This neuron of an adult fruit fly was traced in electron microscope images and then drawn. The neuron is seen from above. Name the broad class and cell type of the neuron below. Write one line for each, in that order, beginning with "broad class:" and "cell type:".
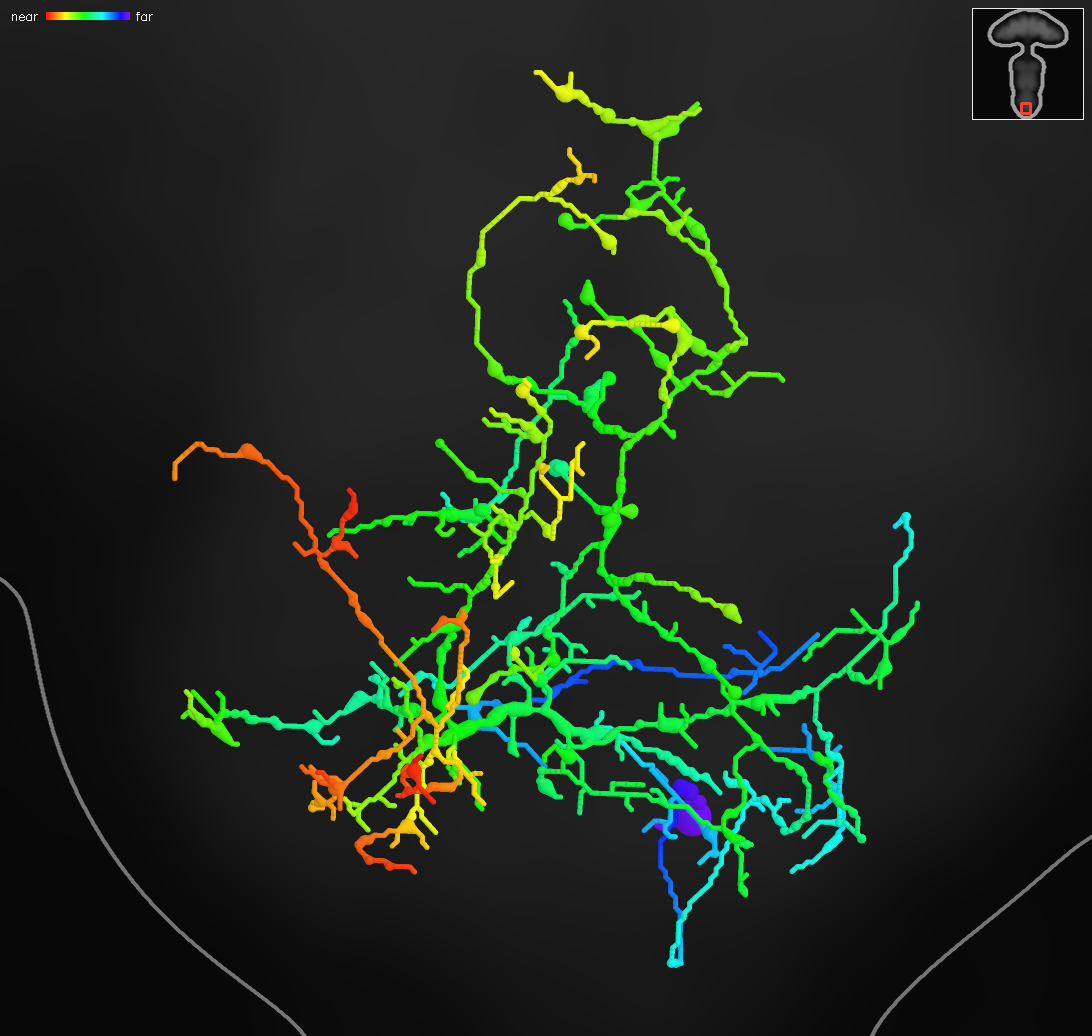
broad class: nerve-cord intrinsic neuron
cell type: INXXX421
